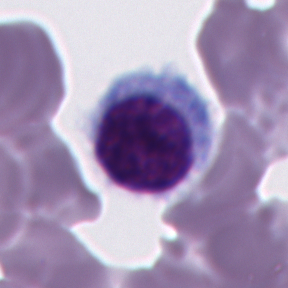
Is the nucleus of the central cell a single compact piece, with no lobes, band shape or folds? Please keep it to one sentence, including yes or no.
Yes, what the cell has is a single compact round, oval or kidney-shaped nucleus.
